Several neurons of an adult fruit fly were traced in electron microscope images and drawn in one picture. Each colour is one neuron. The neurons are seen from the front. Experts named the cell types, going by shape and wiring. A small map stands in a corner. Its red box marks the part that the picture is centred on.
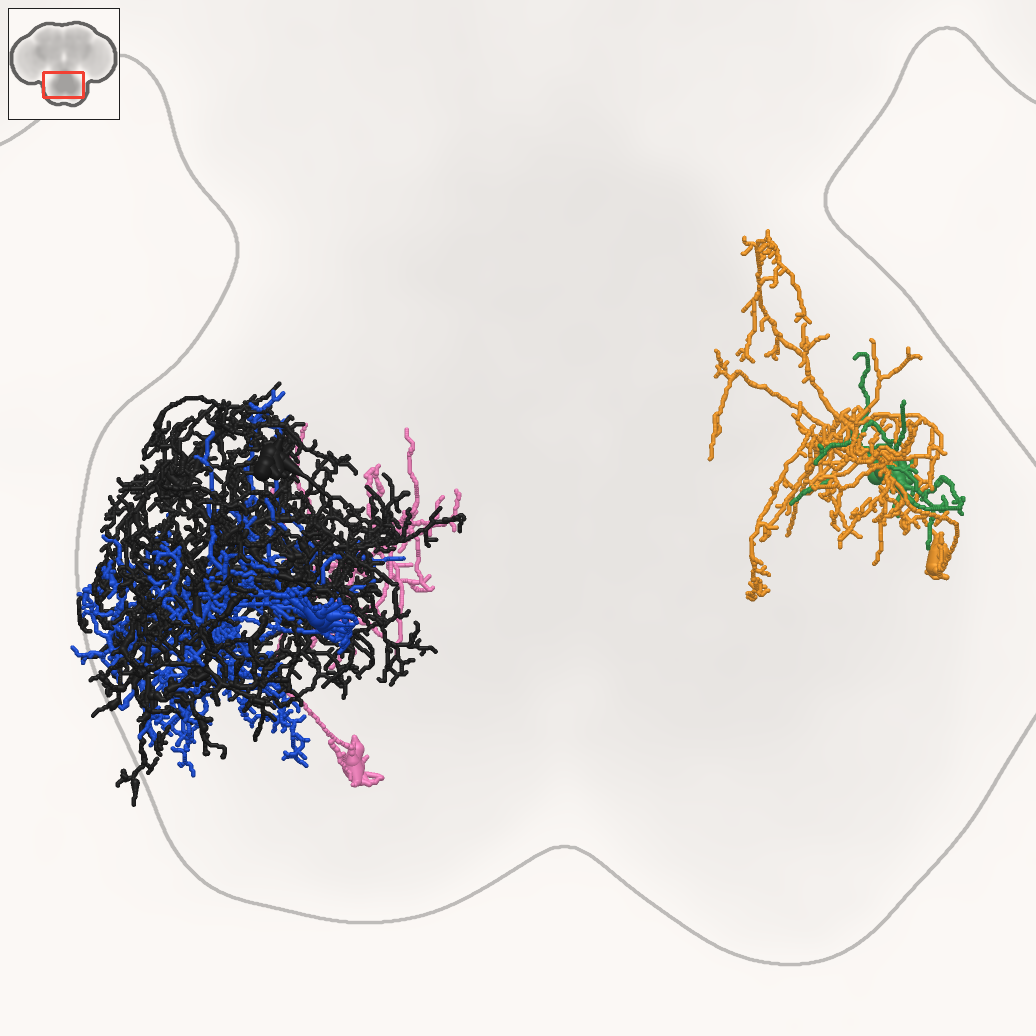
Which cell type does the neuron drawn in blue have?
INXXX471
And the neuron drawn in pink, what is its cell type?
IN16B018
